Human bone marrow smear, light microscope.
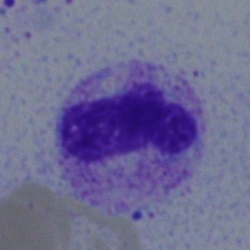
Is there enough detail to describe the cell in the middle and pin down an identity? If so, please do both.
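The outline is roughly round. An elongated nucleus lies horizontally across the cell, its chromatin dense and deep purple, with no nucleoli visible. Answer: band neutrophil.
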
